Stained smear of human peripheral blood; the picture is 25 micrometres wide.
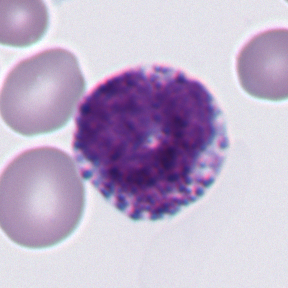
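Basophil, the central cell in a stained smear of human peripheral blood under the light microscope. Take your time with the outline: it is roughly round, but granules make its edge bumpy. The dark purple nucleus fills most of the upper and central part of the cell, and granules lying over it blur its outline. No nucleoli can be seen in it.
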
